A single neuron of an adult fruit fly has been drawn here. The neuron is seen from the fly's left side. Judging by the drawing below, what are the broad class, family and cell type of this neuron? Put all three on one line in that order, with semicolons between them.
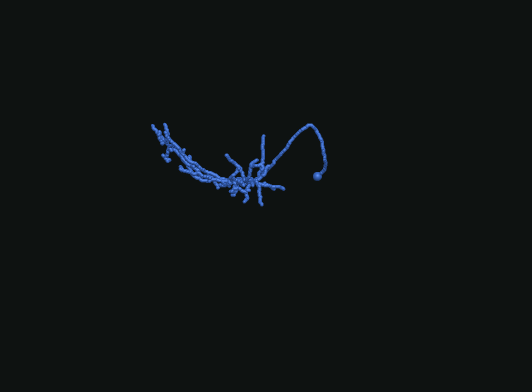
central-brain intrinsic neuron; hemilineage DM5_ventral; CB1339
